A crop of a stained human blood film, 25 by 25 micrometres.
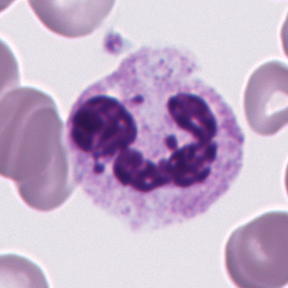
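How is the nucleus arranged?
It's split into several dense lobes joined in a horseshoe, open toward the top of the cell, and its chromatin is dark purple and coarsely clumped.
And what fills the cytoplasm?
Fine, small lilac granules, spread evenly through plentiful pale pinkish-lilac cytoplasm.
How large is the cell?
About 16 micrometres across.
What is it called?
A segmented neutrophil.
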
